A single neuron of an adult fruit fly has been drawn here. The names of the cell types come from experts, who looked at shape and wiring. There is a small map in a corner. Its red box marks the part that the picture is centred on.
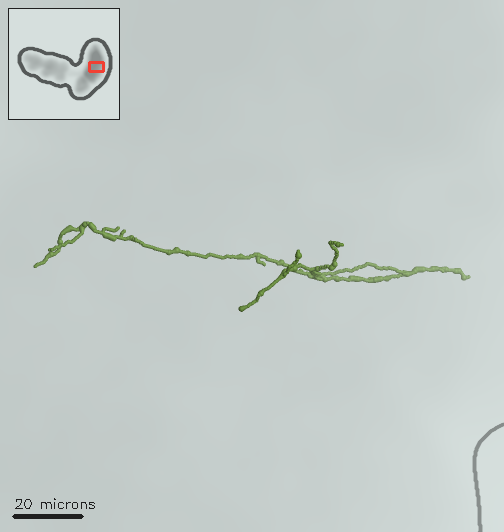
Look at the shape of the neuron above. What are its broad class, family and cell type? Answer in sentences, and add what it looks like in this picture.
Its broad class is sensory neuron entering the brain. The name of its family is class mechanosensory. It is of cell type JO-DA. It is in the brain and does not reach the nerve cord. No cell body is drawn. From left to right in the picture it spans about 130 microns.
